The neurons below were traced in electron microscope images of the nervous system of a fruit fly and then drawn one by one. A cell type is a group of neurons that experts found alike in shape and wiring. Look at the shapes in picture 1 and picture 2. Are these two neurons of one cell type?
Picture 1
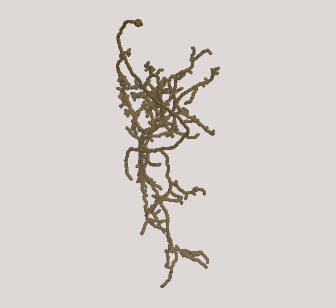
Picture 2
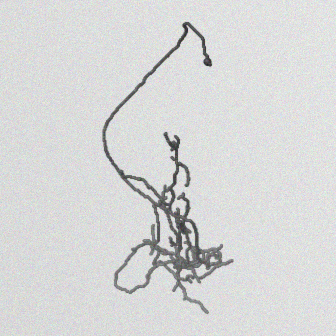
no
